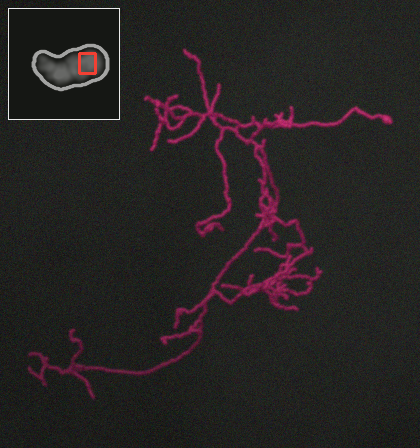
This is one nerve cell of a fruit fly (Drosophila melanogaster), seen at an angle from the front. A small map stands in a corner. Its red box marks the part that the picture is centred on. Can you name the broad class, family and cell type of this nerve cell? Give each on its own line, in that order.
central-brain intrinsic neuron
hemilineage CREa2_ventral
LAL024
